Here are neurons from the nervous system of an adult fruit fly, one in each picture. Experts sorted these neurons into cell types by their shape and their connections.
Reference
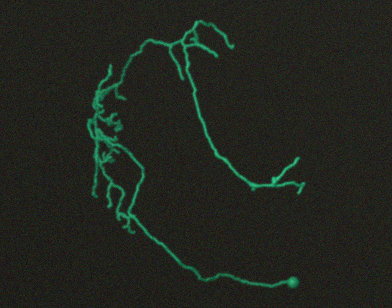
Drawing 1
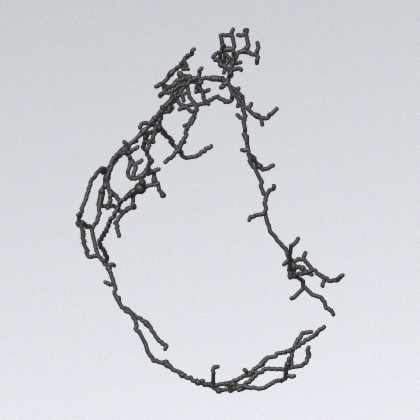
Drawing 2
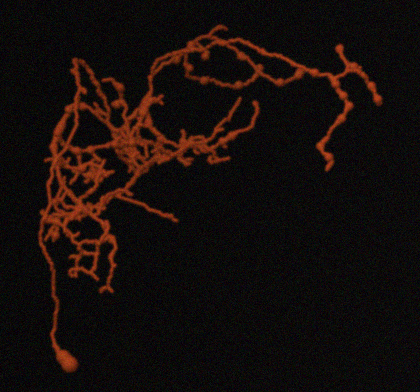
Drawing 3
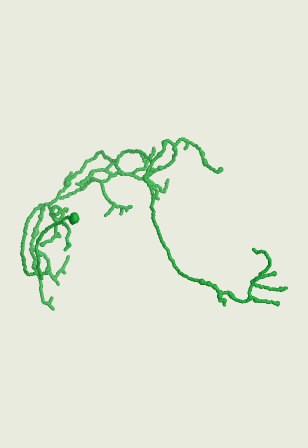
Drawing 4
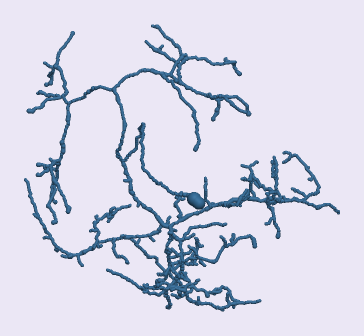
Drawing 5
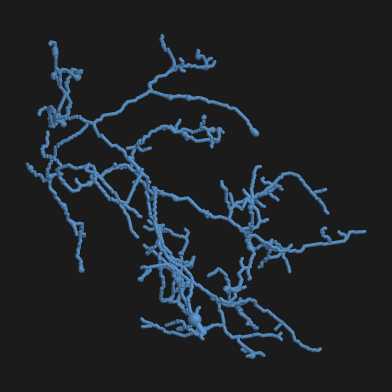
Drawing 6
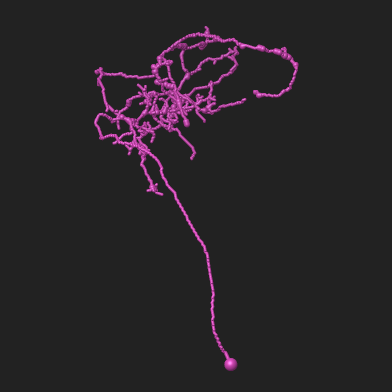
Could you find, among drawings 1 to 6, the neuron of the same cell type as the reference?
3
